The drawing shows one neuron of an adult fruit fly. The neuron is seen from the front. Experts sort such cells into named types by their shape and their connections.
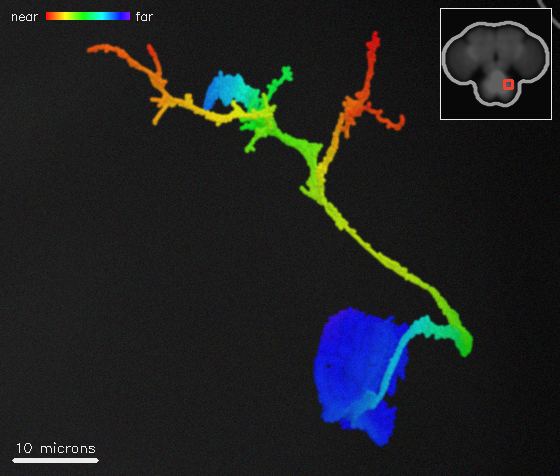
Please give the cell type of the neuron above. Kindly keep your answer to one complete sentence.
The cell type name Acc. ti flexor MN applies to this neuron.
